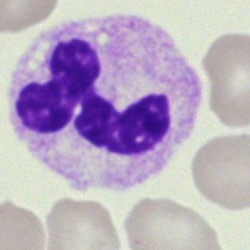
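Segmented neutrophil, central cell. Outline roughly round, edge slightly irregular. Nucleus in several lobes joined by narrow constrictions. Cytoplasm abundant, pale pinkish-lilac, filled with fine, faint lilac granules.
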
